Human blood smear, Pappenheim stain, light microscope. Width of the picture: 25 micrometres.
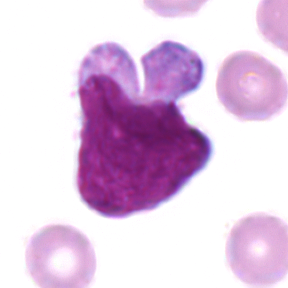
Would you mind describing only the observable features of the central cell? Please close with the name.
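The nucleus is one unlobed mass with an irregular, angular outline. Pale lilac-grey cytoplasm lies mostly at the top of the cell, where it forms two rounded lobes separated by a narrow cleft. A few fine reddish-purple granules are scattered through this cytoplasm. This is an atypical promyelocyte.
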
